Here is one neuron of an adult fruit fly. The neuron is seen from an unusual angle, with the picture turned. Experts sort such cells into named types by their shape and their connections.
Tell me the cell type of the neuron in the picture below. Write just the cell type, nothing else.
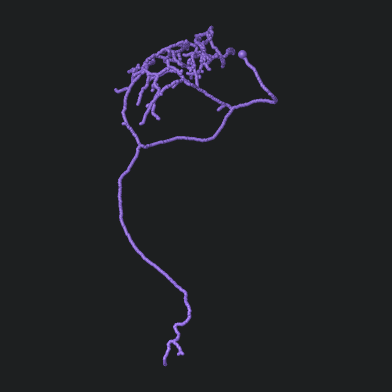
SMP483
